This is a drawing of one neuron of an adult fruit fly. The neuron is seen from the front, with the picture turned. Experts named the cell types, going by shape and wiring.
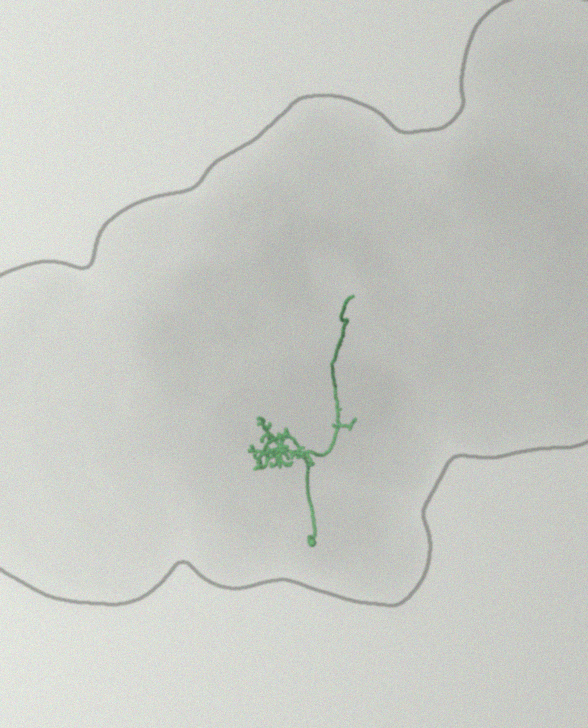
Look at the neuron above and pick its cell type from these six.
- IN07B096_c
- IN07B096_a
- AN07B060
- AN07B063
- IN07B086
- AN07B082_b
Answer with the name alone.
IN07B096_a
